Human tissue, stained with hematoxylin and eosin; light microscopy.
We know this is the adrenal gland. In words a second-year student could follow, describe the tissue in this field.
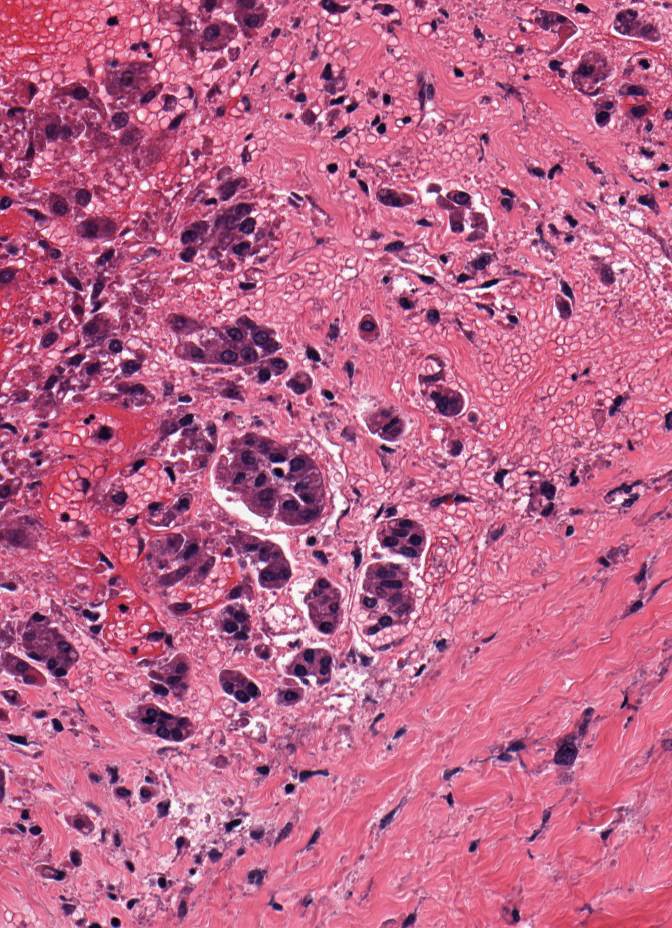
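Clusters of large dark cells occupy mainly the centre and left, with denser fibrous tissue toward the lower right. Their nuclei are large, crowded and dark-staining, many with visible nucleoli. Narrow clear clefts separate many clusters from the surrounding tissue. Between the clusters lie many small cells with clear, bubbly cytoplasm and small dark nuclei.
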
